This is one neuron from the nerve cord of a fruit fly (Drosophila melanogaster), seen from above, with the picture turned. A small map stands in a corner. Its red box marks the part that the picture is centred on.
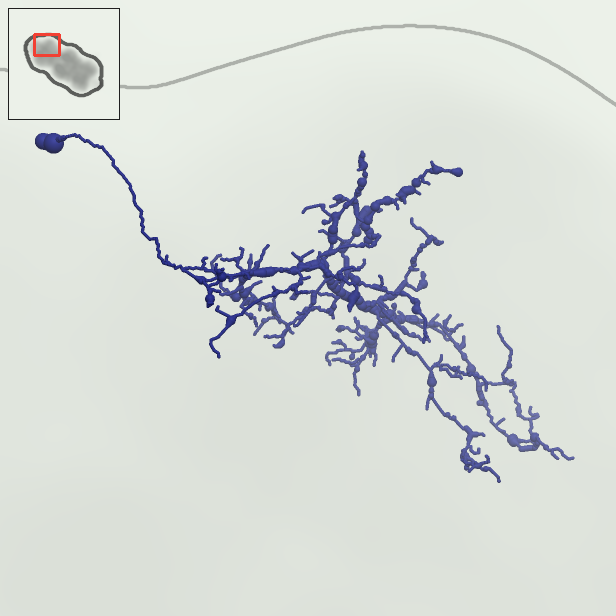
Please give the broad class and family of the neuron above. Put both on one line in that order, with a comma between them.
nerve-cord intrinsic neuron, hemilineage 20A.22A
